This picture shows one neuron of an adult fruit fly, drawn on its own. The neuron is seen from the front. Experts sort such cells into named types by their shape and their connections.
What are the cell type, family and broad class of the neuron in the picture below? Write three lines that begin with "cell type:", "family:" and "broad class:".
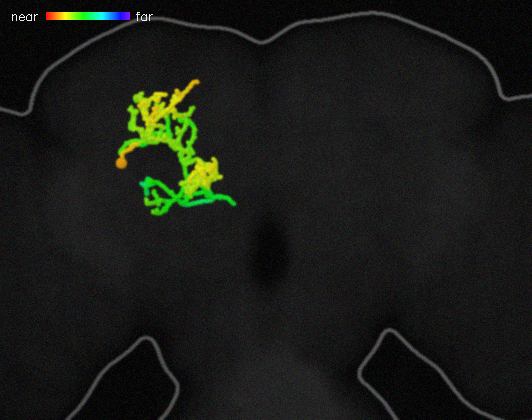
cell type: LAL003
family: hemilineage AOTUv4_dorsal
broad class: central-brain intrinsic neuron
